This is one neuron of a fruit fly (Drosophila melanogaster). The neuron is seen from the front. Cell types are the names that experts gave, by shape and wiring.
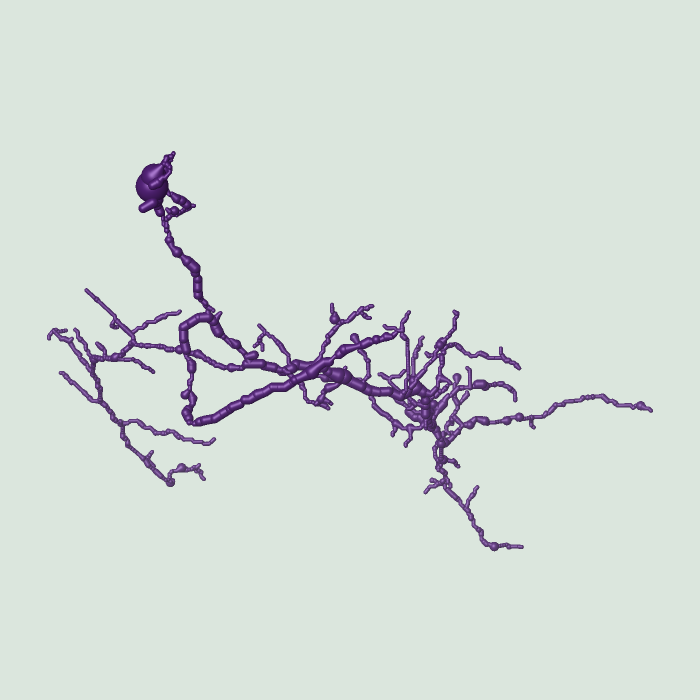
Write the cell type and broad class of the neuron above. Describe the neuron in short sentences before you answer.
Dozens of branch ends can be seen. As drawn here it is wider than it is tall. It is of cell type MN5. It is a motor neuron of the brain.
